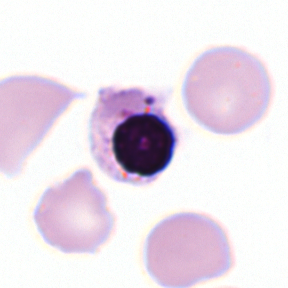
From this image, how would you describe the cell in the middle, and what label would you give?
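Its nucleus lies to the right, nearly reaching the right edge, with dense, very dark purple chromatin throughout. Pale lilac cytoplasm lies mainly left of and above it, and the upper edge is ragged rather than smooth. The cell is a normoblast.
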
